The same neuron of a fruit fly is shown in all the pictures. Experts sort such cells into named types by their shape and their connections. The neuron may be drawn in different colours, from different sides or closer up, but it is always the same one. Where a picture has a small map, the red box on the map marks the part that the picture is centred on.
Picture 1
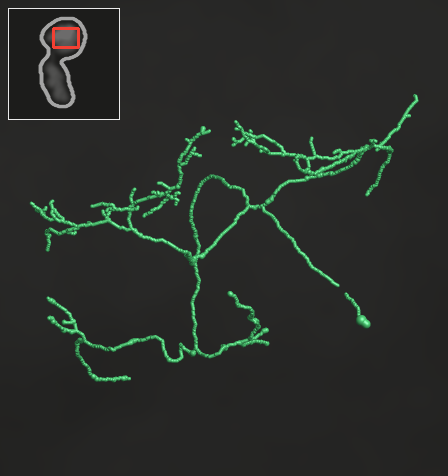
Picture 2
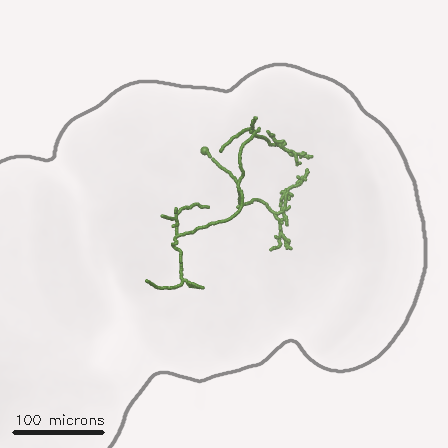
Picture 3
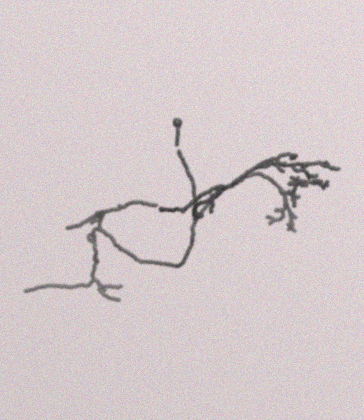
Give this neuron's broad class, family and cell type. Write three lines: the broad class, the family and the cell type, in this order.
central-brain intrinsic neuron
hemilineage DM6_central1
CB4201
